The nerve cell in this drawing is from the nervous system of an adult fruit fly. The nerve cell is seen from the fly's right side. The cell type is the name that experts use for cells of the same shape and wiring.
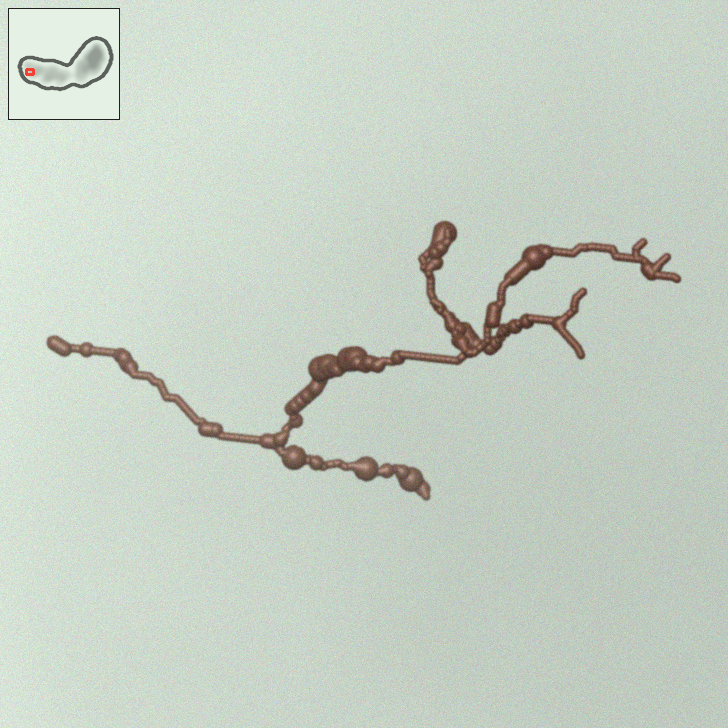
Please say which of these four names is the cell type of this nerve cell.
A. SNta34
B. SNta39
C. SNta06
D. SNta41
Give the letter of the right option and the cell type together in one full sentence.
Option B corresponds to SNta39, the nerve cell's cell type.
